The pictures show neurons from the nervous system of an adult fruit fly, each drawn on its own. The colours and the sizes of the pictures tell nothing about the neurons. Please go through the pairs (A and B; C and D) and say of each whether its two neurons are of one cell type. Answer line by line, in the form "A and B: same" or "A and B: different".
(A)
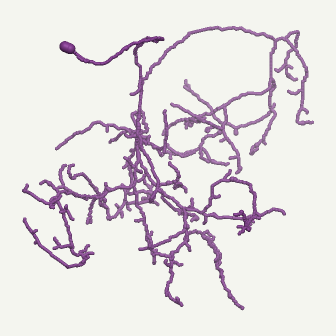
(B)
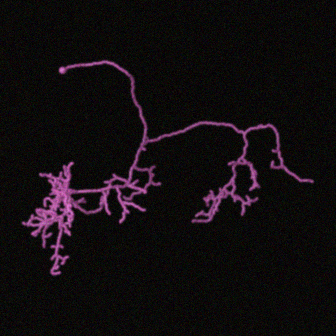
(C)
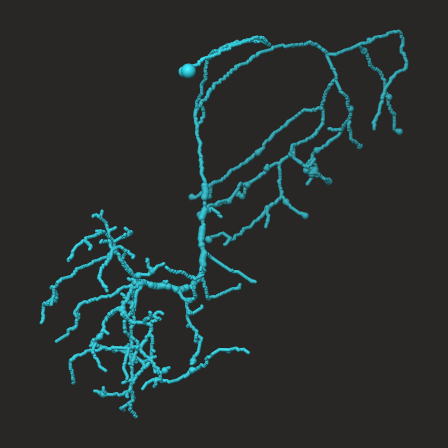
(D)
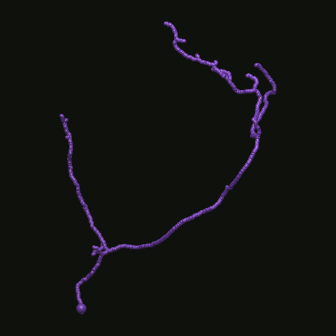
A and B: same
C and D: different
